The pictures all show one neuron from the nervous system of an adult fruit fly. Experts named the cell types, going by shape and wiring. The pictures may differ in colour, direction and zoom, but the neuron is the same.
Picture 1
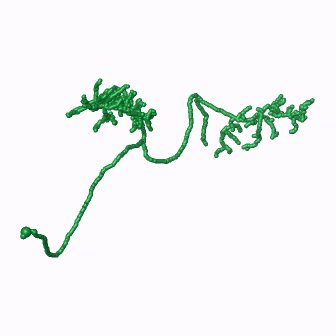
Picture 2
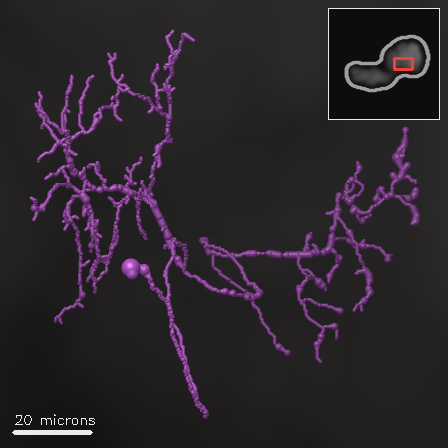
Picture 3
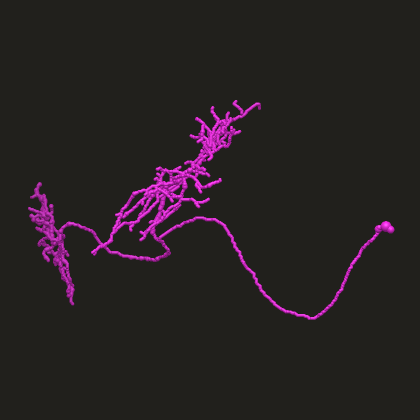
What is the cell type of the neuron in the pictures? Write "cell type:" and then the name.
cell type: GNG434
